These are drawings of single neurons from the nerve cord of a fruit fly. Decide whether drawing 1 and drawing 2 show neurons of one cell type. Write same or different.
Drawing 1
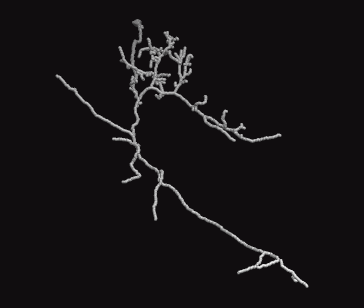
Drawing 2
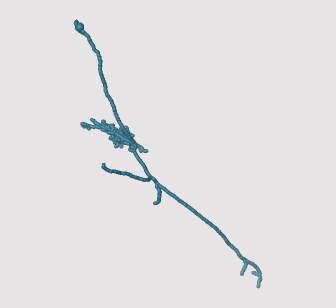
different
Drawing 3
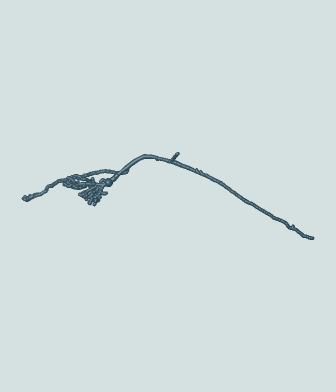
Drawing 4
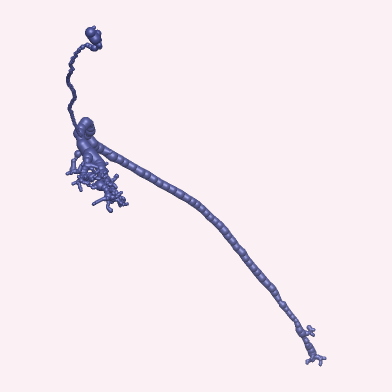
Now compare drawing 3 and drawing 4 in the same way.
same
